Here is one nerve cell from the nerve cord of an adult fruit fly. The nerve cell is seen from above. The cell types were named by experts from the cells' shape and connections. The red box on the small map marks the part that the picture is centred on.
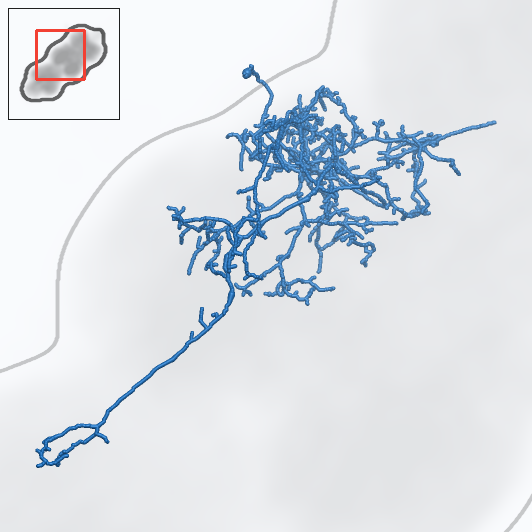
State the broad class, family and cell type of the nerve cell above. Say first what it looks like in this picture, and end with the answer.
The picture shows dozens of branch ends. In this view it is about as wide as it is tall. This is a nerve-cord intrinsic neuron. Its family is hemilineage 17A. Its cell type is IN17A035.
